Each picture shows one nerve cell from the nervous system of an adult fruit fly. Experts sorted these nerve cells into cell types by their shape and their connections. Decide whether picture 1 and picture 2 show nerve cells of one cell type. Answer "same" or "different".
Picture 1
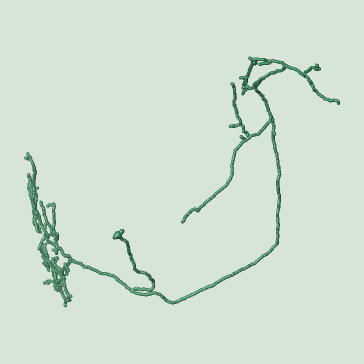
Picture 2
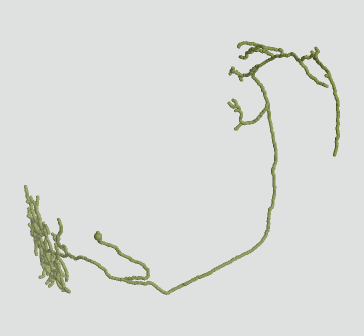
same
